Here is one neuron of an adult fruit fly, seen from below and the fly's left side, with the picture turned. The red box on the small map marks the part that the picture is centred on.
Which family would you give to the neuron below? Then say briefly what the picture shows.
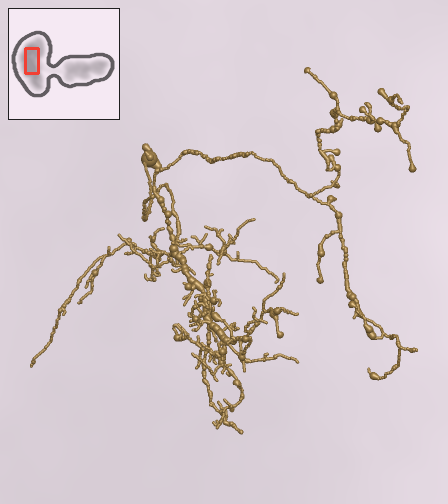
Its family is hemilineage CLp1. This is a central-brain intrinsic neuron. It lies in the brain. The picture shows dozens of branch ends.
